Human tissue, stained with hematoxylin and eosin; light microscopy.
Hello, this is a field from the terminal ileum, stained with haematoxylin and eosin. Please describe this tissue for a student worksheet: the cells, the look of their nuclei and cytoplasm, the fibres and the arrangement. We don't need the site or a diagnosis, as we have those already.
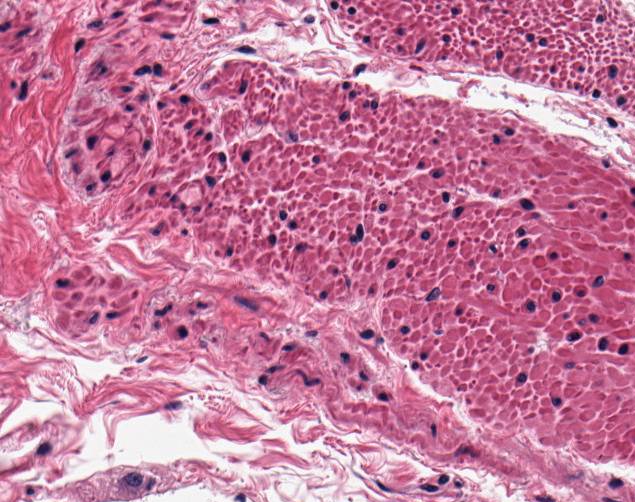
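A broad smooth muscle bundle occupies most of the field, running upper left to lower right. Its cells, in cross-section, are small rounded to polygonal pink profiles. A narrow white cleft separates a second bundle at upper right. Wavy pink collagen bands lie left and lower left.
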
